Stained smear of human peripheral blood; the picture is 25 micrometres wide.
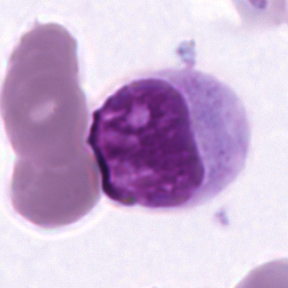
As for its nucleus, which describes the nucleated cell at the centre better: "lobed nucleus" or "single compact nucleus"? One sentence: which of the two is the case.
Its nucleus forms a single compact mass of round, oval or kidney shape.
